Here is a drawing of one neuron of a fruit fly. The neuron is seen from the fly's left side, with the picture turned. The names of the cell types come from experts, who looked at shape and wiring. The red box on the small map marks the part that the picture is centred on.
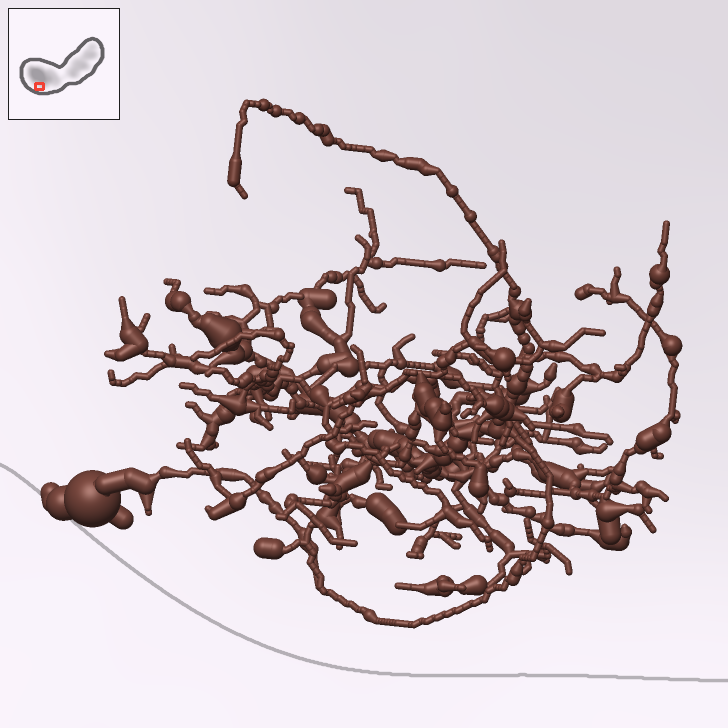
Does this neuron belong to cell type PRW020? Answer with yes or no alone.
no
